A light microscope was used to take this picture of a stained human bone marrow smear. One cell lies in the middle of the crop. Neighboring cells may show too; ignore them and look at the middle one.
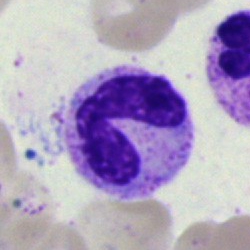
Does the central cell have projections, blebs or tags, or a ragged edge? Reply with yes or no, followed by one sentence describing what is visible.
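No. The cell outline is round and smooth.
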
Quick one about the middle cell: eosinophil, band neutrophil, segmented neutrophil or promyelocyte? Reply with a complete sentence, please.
Present in the middle of the crop is a band neutrophil.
